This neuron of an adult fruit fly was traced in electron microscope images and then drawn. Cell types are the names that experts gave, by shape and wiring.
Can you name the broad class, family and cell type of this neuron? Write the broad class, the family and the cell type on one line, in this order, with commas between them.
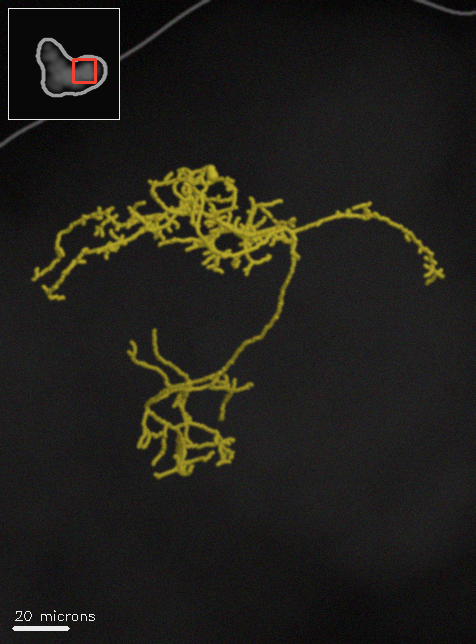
central-brain intrinsic neuron, hemilineage VLPl&p1_posterior, PLP162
